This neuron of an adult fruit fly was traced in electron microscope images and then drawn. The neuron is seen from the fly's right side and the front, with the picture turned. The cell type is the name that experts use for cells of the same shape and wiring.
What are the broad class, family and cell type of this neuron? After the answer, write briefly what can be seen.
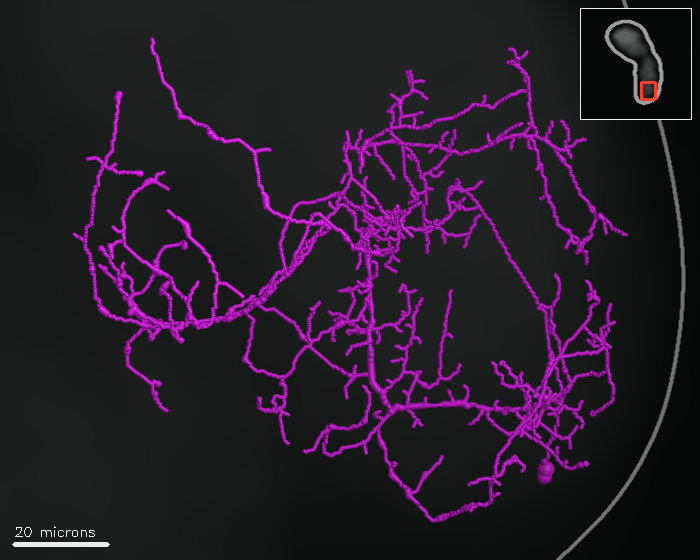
Its broad class is nerve-cord intrinsic neuron. Its family is hemilineage 04B. The cell type is IN04B080. The cell body is at the lower right of the picture. By the scale bar it is about 120 microns wide in this view. More than a hundred branch ends can be seen.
